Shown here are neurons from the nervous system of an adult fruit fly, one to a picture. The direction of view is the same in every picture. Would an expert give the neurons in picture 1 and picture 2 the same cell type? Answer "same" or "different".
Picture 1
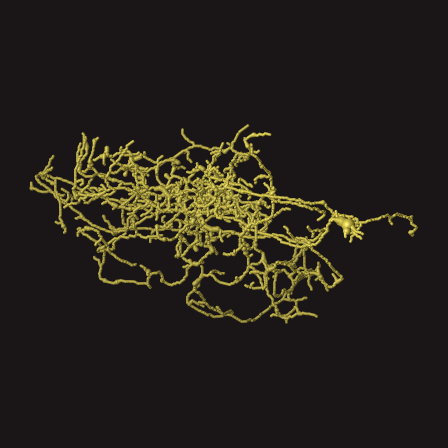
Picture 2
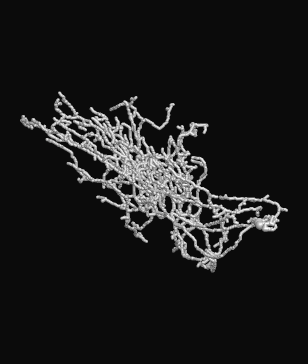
same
